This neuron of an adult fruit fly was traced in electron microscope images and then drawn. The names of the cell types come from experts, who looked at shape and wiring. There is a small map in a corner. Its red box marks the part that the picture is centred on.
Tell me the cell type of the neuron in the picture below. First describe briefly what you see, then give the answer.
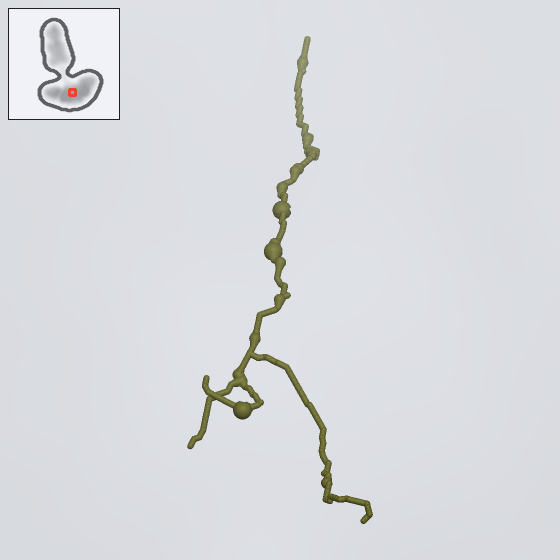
It is in the brain and does not reach the nerve cord. No cell body is drawn. There are a dozen or fewer branch ends. This is a sensory neuron entering the brain. Its cell type is LB2d.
